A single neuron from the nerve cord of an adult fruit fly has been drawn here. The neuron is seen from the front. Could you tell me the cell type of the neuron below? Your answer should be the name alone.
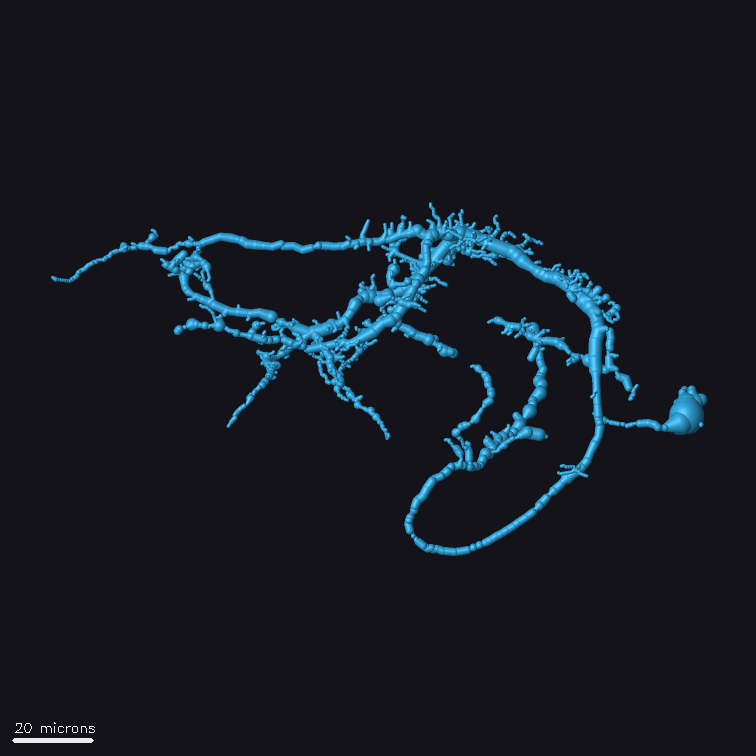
dMS2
